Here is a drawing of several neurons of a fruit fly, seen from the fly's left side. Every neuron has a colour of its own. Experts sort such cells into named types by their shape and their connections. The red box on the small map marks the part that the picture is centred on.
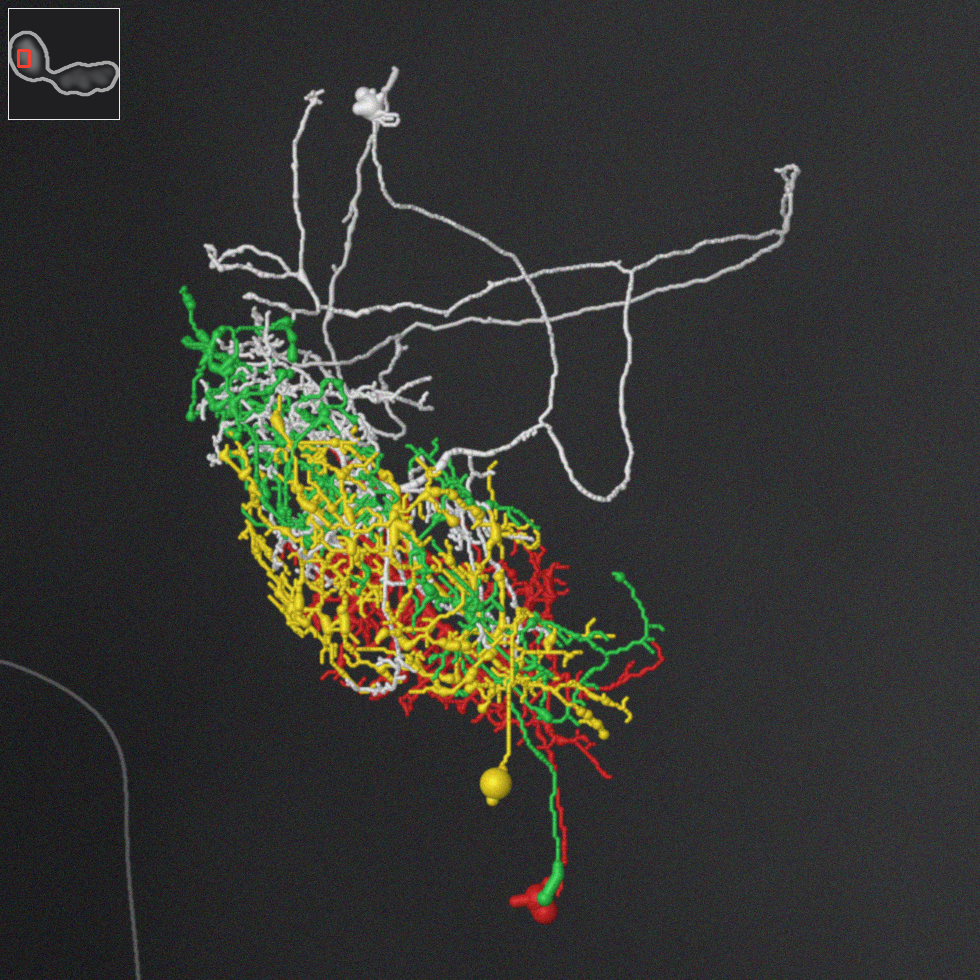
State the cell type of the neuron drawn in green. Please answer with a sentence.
The cell type is CB3067.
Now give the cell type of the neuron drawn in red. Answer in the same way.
The cell type is CB1678.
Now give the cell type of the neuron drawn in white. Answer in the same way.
The cell type is AVLP265.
